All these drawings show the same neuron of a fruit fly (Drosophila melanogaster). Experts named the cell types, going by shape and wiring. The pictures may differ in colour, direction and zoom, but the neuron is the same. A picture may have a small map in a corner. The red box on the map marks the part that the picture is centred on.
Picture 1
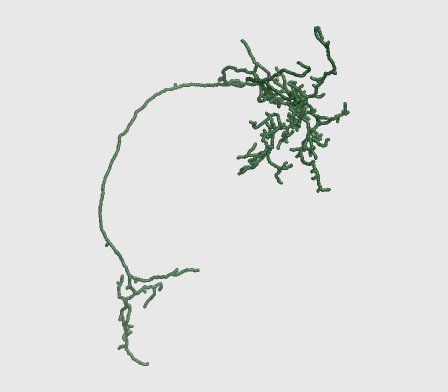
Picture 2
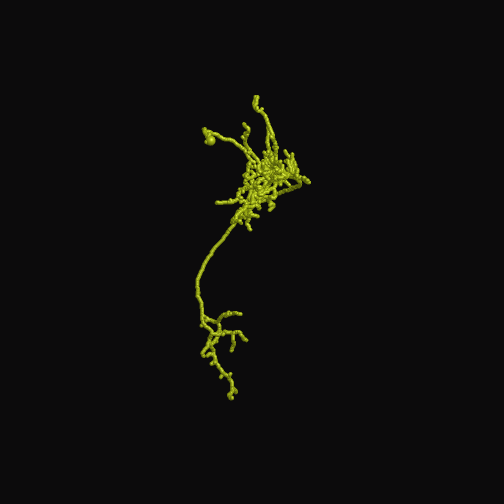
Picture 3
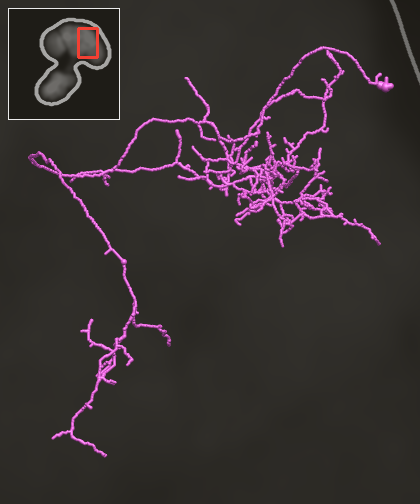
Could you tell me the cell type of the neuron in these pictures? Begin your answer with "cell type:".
cell type: AVLP044_b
